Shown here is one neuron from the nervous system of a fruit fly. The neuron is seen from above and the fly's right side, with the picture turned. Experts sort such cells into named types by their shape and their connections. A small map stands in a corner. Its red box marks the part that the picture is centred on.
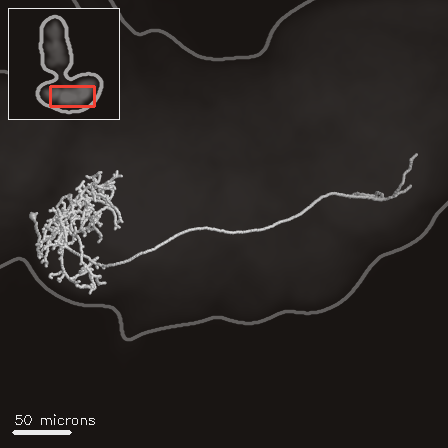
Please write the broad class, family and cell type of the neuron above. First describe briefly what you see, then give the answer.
It lies in the brain. Its cell body lies on the left of the picture. From left to right in the picture it spans about 350 microns. This is a central-brain intrinsic neuron. The family is hemilineage VLPl&p1_lateral. It is of cell type AVLP325_a.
